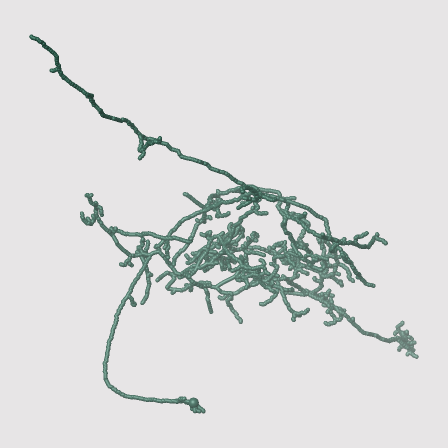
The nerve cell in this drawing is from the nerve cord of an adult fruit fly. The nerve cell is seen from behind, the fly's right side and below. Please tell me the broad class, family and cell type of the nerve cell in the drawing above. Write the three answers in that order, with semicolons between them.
nerve-cord intrinsic neuron; hemilineage 07B; IN07B054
